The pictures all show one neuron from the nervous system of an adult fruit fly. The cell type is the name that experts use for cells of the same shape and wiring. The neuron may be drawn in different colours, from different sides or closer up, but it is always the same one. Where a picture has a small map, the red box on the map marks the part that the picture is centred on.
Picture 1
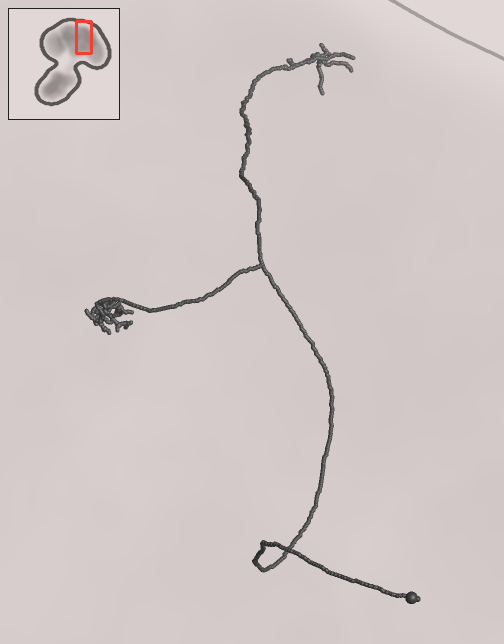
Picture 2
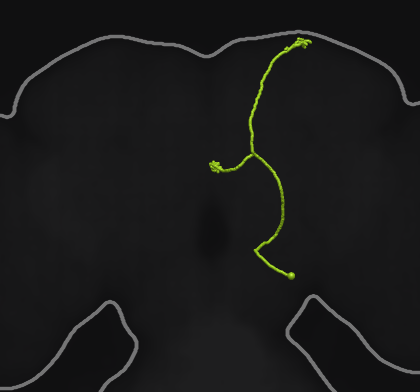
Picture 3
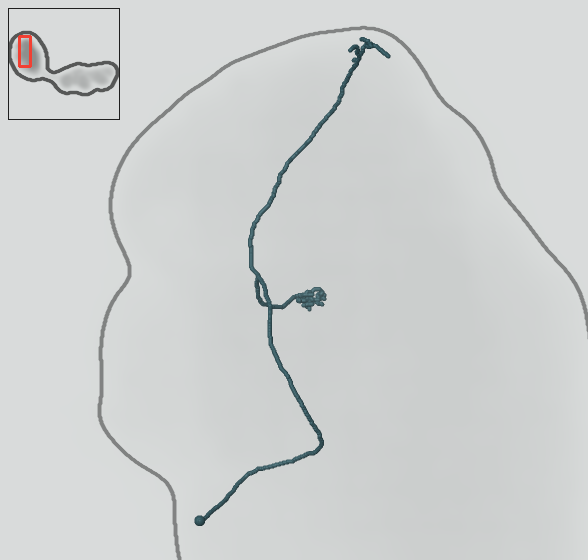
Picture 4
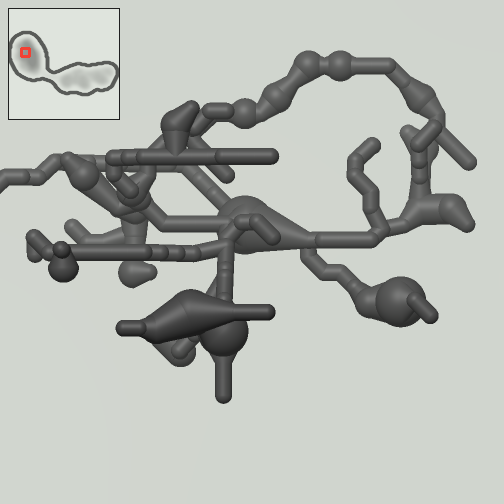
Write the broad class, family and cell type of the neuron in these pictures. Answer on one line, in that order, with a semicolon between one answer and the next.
central-brain intrinsic neuron; hemilineage LALv1_dorsal; SA1_b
